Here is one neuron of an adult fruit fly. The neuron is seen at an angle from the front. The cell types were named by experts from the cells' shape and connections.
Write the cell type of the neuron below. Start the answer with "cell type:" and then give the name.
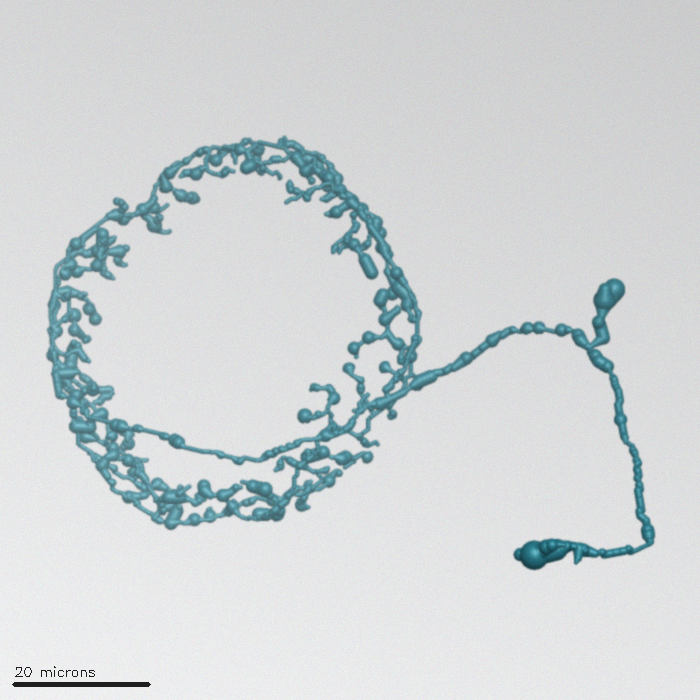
cell type: ER4d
